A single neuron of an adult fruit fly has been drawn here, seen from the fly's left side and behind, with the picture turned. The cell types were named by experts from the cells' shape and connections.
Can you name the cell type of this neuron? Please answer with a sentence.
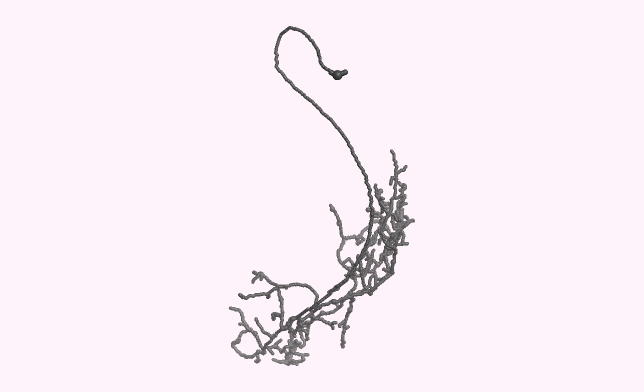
The cell type is SLP087.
